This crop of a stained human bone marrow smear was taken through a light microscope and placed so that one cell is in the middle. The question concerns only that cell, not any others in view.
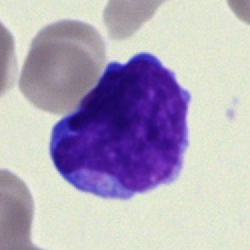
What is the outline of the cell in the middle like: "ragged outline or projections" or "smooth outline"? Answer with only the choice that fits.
Ragged outline or projections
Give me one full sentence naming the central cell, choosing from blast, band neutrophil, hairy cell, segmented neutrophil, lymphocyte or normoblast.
Present in the middle of the crop is a blast.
